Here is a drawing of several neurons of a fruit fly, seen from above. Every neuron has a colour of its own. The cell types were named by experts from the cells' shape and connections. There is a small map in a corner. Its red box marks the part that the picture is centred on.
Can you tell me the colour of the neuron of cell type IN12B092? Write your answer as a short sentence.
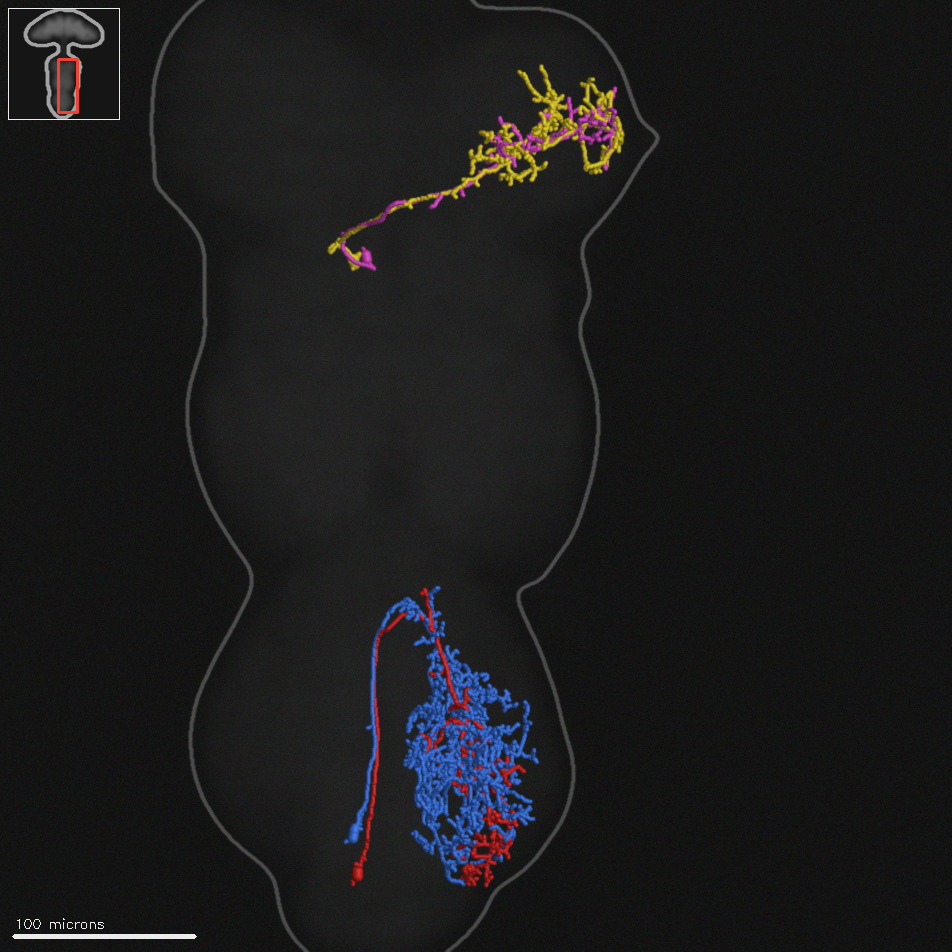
The colour is magenta.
